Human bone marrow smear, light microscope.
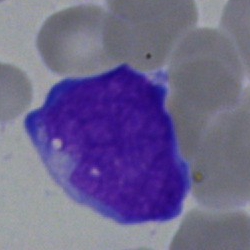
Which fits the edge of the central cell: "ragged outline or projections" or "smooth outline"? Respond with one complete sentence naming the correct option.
Rough rather than smooth is the outline of this cell.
